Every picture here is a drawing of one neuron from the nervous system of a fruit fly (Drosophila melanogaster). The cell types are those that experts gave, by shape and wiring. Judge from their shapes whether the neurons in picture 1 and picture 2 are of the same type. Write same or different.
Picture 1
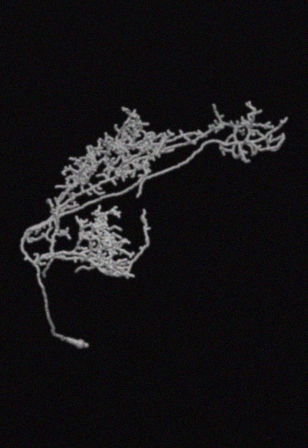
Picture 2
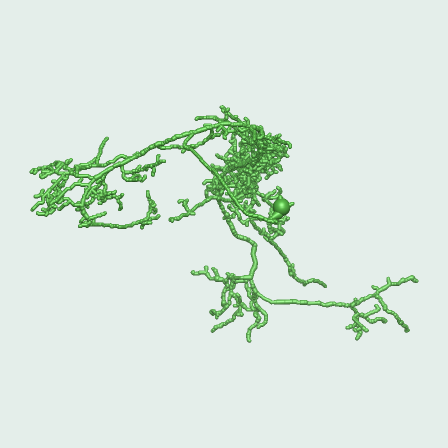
same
